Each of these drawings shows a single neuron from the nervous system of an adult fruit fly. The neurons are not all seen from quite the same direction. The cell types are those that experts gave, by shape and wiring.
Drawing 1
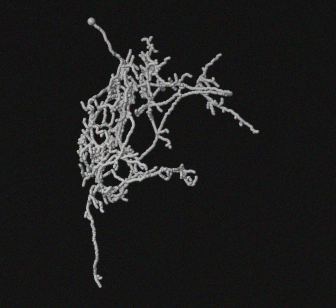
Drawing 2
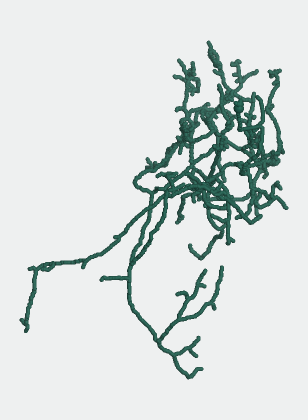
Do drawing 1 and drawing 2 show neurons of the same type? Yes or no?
no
